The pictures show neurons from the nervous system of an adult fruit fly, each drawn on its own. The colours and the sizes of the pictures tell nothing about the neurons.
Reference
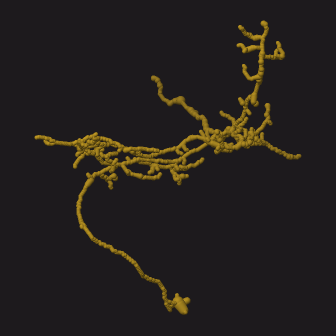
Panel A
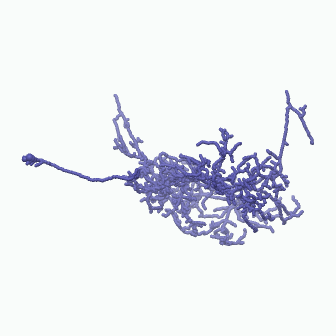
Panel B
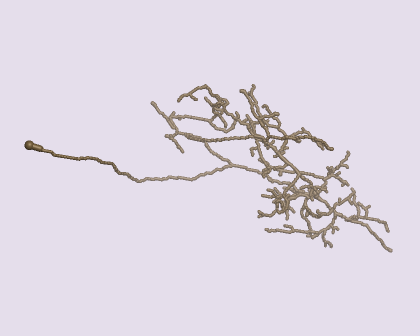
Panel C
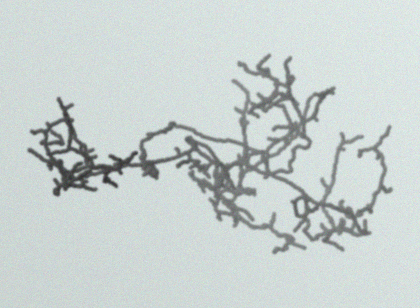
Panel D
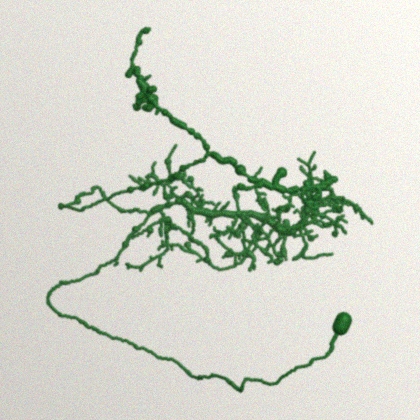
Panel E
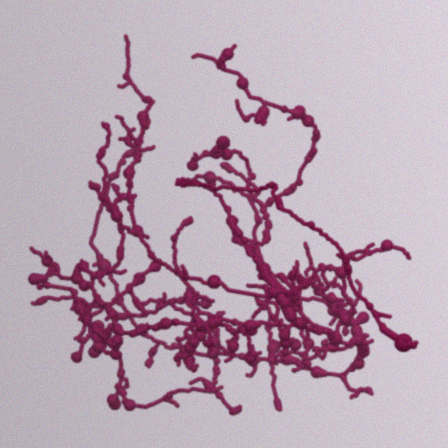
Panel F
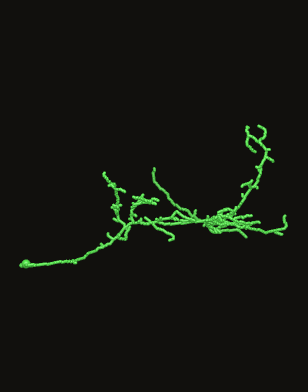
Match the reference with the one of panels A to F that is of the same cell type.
F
